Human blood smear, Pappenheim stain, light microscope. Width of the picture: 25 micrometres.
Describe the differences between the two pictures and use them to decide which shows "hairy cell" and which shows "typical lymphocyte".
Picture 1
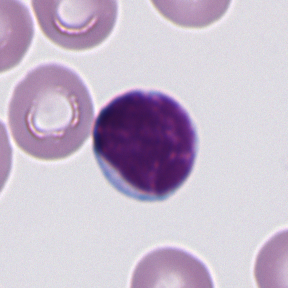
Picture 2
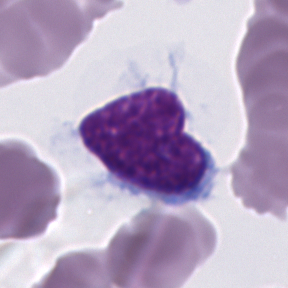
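Picture 1 shows a typical lymphocyte, and picture 2 shows a hairy cell. In picture 1 the cell outline is round and smooth, about 10 micrometres across, and the nucleus is round, neither indented nor lobed. That nucleus measures about 9 by 8 micrometres and fills about 80% of the cell's area. In picture 2 the nucleus has a notch in its upper right edge, which gives it a bean-like shape. Fine hair-like projections extend from the surface of the hairy cell on several sides, while the lymphocyte's outline is smooth. In both cells the chromatin is dense and dark purple. The lymphocyte's cytoplasm is a scant pale blue crescent, widest at the lower left of the cell; the hairy cell's cytoplasm is pale blue.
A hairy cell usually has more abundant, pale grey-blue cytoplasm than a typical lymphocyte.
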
